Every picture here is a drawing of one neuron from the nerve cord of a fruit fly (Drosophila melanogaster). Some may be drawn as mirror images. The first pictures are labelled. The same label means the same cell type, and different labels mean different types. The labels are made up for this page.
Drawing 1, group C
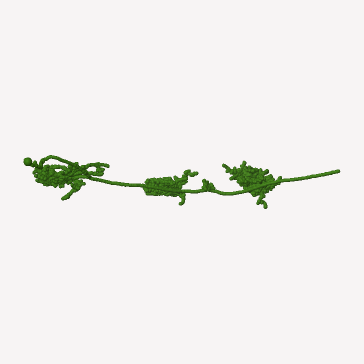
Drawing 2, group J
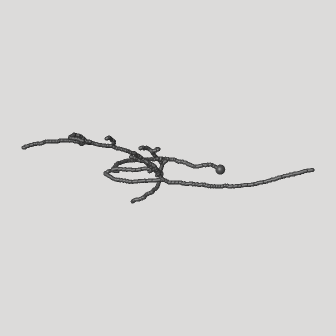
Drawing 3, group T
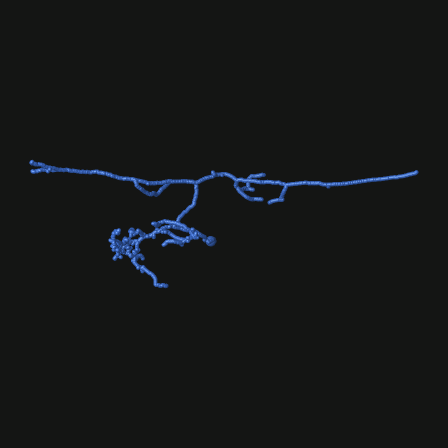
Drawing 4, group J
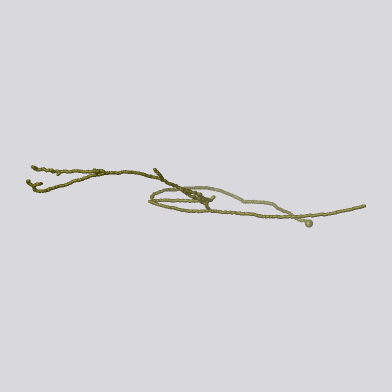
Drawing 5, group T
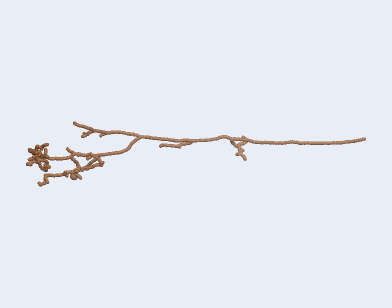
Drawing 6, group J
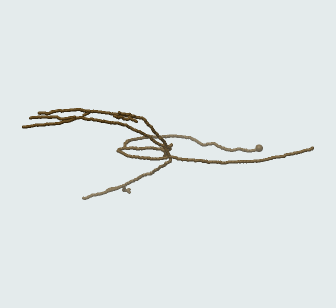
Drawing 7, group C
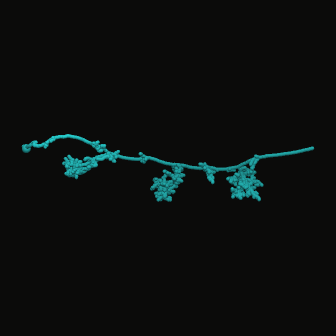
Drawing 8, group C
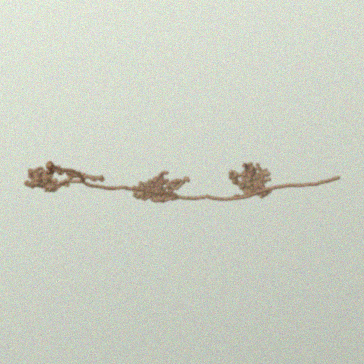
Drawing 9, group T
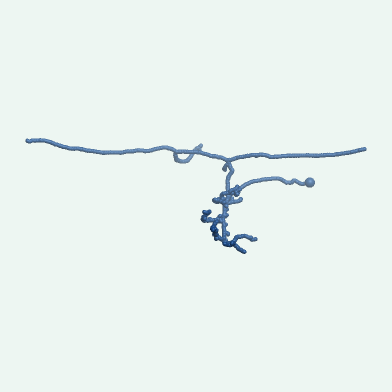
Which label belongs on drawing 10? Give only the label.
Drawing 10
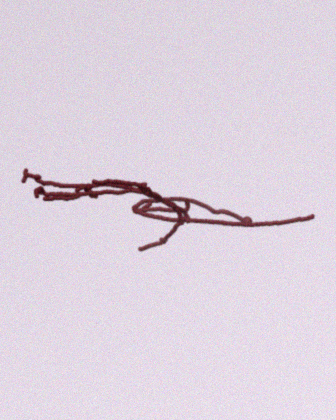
group J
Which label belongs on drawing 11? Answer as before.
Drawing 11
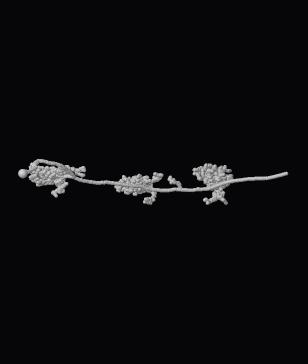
group C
